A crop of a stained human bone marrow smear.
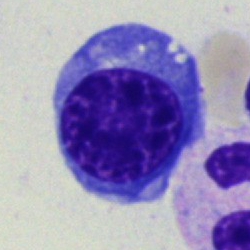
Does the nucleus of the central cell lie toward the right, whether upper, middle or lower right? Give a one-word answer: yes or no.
No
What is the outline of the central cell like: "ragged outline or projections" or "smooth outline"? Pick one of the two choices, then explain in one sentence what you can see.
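Smooth outline. The cell outline is rounded to slightly oval with a smooth edge.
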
